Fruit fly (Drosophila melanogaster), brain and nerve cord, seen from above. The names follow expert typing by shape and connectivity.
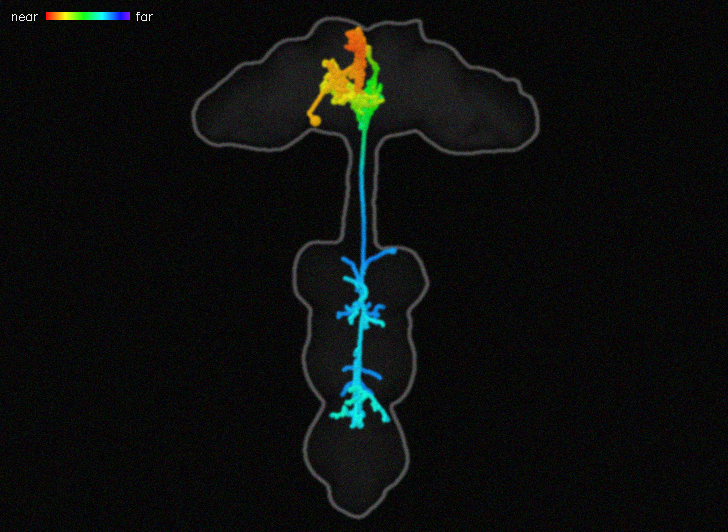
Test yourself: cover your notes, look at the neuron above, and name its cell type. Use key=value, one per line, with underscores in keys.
cell_type=DNp68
